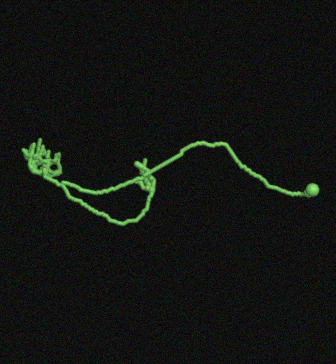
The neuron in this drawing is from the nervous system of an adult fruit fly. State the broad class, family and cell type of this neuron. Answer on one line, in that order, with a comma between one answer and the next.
optic-lobe intrinsic neuron, T, T5b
